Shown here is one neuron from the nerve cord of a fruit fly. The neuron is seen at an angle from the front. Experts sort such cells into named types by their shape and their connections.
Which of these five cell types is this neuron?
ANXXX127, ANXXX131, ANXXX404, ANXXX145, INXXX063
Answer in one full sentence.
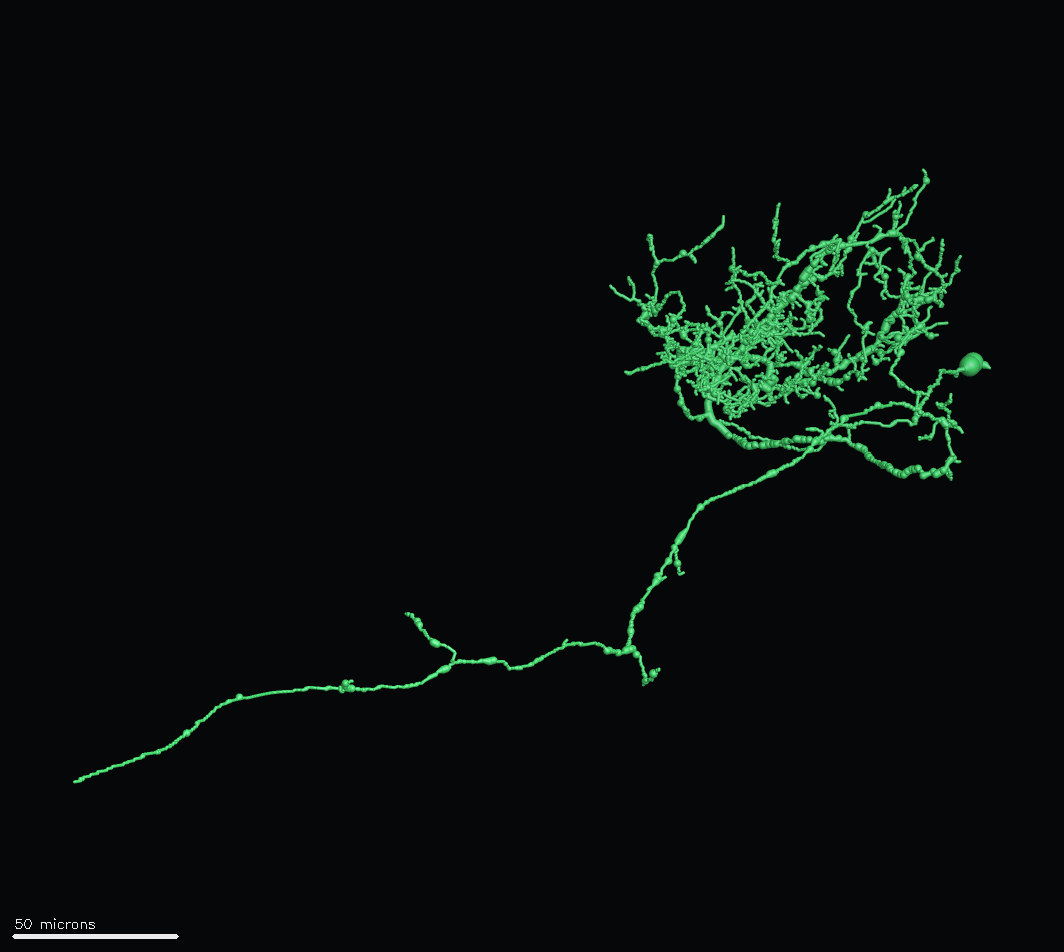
In the scheme of cell types, this neuron is ANXXX145.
